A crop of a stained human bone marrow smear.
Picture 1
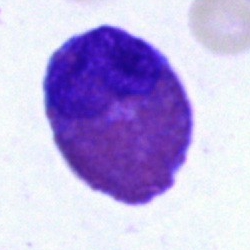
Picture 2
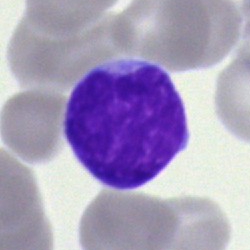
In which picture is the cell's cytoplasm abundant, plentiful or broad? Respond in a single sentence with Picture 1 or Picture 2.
Picture 1 shows a cell with plenty of cytoplasm around its nucleus.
